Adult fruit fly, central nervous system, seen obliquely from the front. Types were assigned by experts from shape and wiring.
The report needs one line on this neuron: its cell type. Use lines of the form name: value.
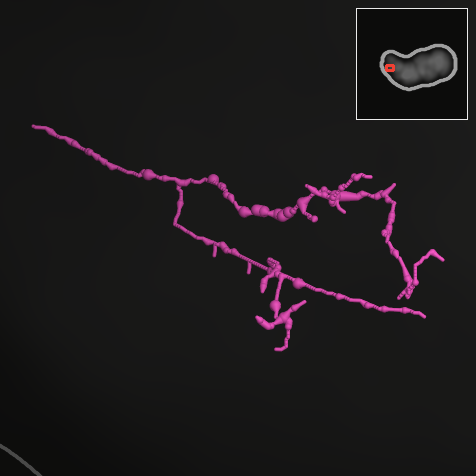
cell type: SNxx33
